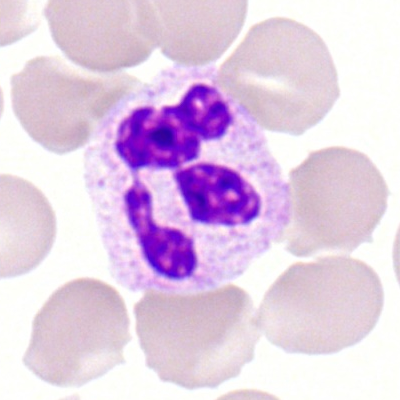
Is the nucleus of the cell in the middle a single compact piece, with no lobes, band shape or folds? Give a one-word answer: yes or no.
No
